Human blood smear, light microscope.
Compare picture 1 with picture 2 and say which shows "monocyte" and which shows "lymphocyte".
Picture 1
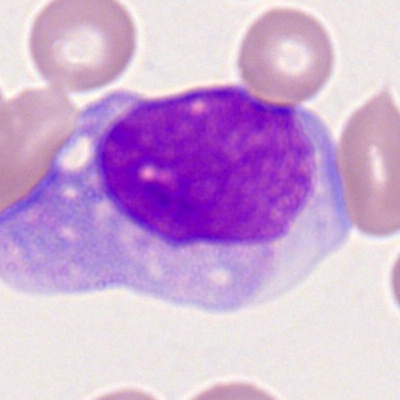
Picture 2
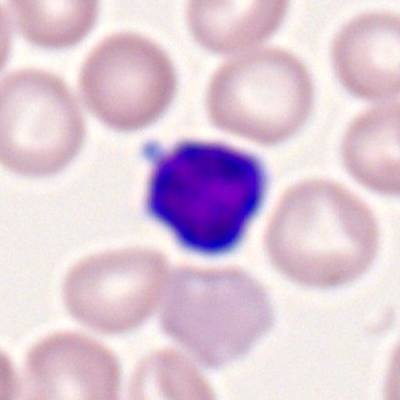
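Answer: picture 1, monocyte; picture 2, lymphocyte. Outline: lymphocyte irregular and somewhat angular, not smoothly round. Nucleus and cytoplasm: nucleus fills nearly the whole lymphocyte; monocyte cytoplasm plentiful, a broad area on the left and lower sides of the nucleus.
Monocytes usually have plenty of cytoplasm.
Chromatin: monocyte dense purple, mottled; lymphocyte dense and dark purple, with a few slightly paler patches.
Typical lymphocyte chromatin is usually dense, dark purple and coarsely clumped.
Cytoplasm colour: monocyte pale grey-blue. Granules: none visible in the lymphocyte; no coarse dark granules in the monocyte.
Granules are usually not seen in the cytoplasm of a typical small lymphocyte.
Vacuoles: a few small clear ones in the monocyte cytoplasm.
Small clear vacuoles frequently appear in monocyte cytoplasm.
Lymphocyte: small pale blue bleb at the upper-left edge. Monocyte: red cells touch its top edge and left side.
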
